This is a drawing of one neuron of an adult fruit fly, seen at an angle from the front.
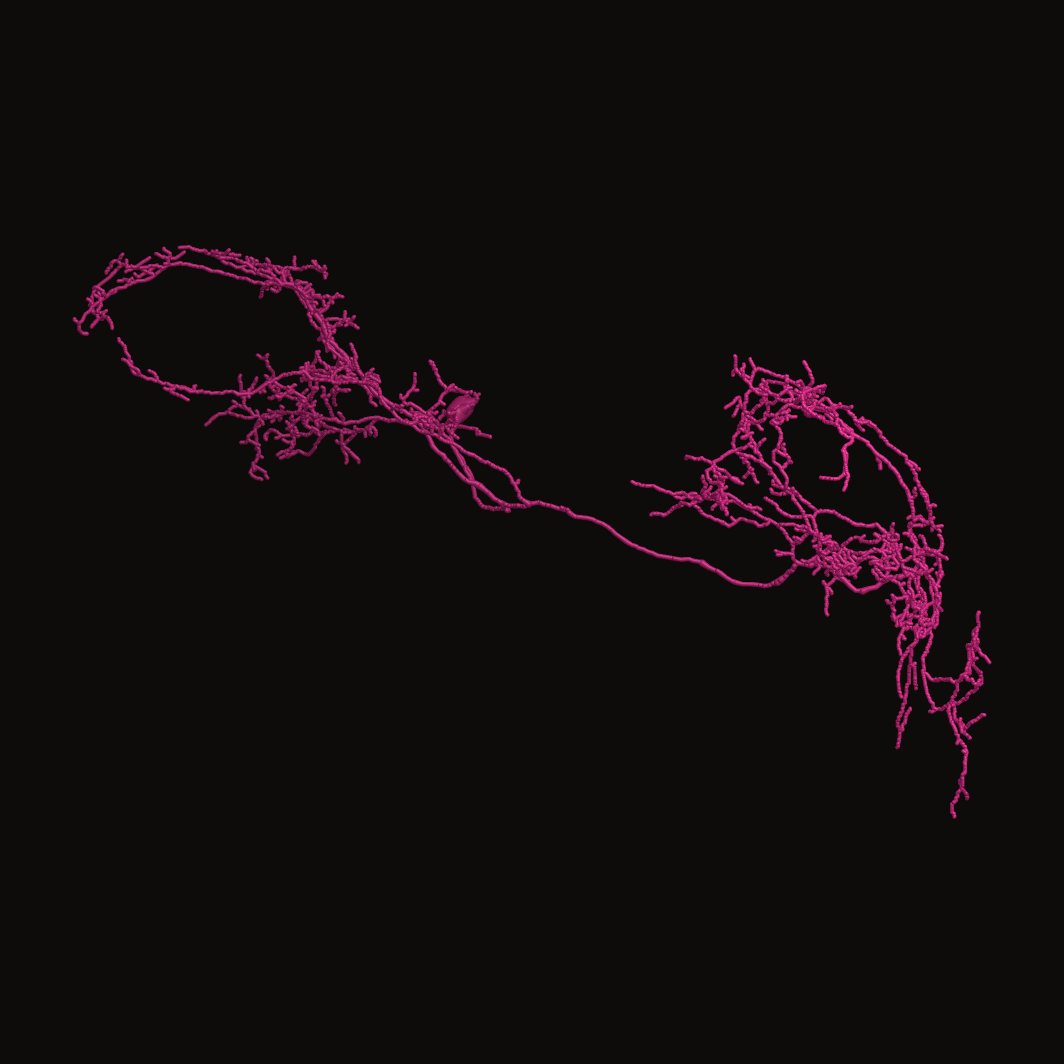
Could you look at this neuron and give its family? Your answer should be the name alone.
hemilineage SMPp&v1_ventral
